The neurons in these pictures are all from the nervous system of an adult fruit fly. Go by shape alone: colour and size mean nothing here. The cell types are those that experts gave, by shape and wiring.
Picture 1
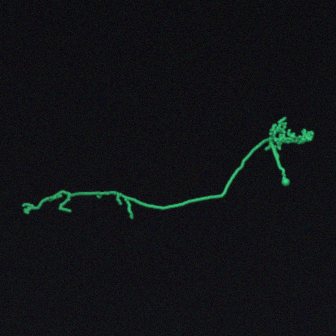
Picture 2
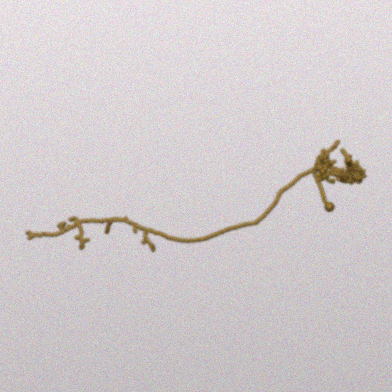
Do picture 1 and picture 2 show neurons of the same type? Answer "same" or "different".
same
